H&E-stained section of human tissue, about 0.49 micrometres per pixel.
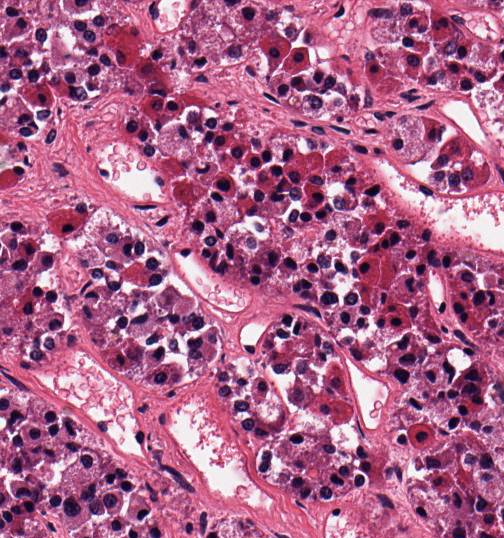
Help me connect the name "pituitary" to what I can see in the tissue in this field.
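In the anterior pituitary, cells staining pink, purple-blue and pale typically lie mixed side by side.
Let me see: scattered among the nests are cells with strongly eosinophilic, deep red cytoplasm, while many of the rest have pale pink-purple, finely granular or vacuolated cytoplasm. That side-by-side mix of deep red and paler cells goes with the pituitary. Beyond that, I simply note thin-walled, elongated vascular spaces running between the nests, and no fat cells anywhere in the field.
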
